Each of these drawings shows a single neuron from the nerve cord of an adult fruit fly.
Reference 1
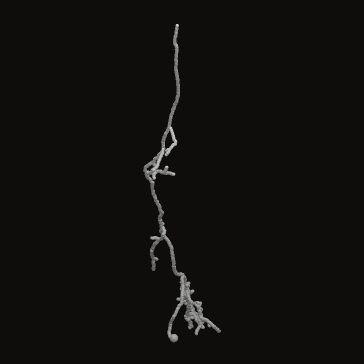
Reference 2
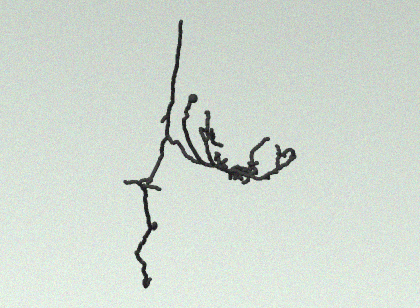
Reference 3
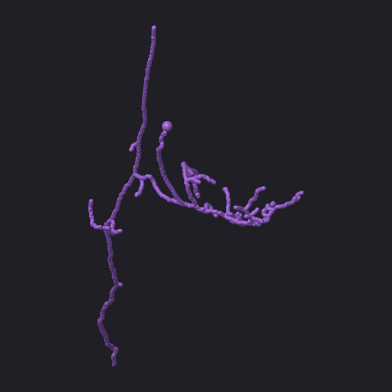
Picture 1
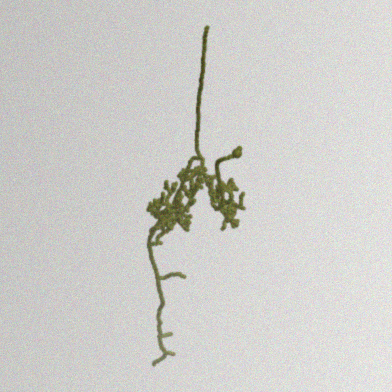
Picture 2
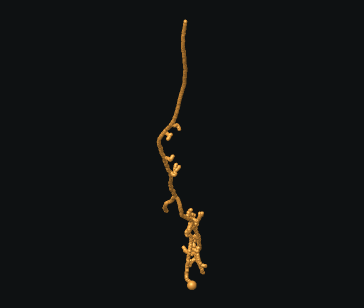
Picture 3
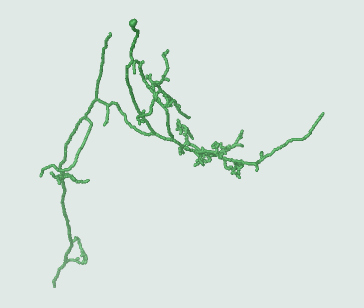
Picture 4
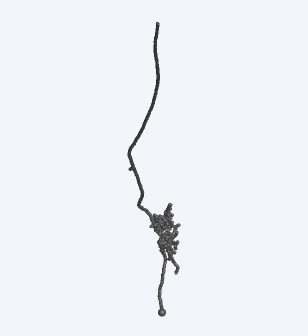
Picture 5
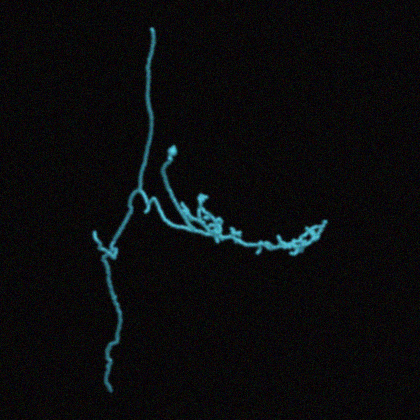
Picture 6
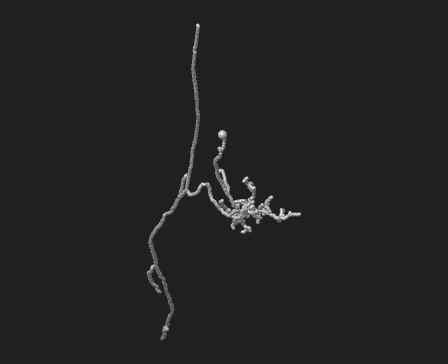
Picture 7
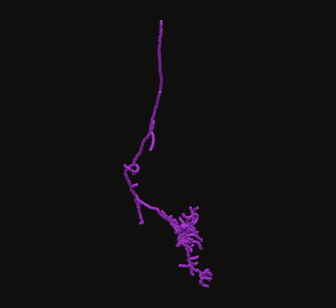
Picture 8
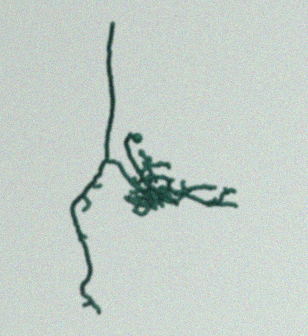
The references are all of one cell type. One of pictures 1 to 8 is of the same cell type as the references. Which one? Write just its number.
5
